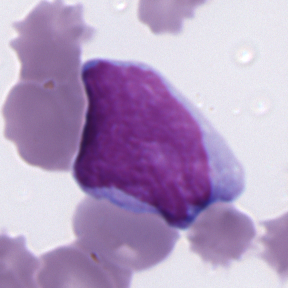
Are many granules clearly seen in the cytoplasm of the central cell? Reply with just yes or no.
No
